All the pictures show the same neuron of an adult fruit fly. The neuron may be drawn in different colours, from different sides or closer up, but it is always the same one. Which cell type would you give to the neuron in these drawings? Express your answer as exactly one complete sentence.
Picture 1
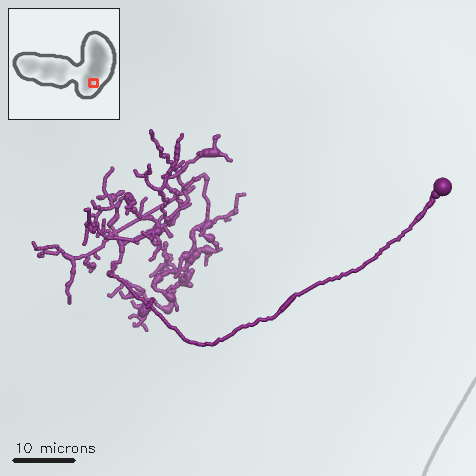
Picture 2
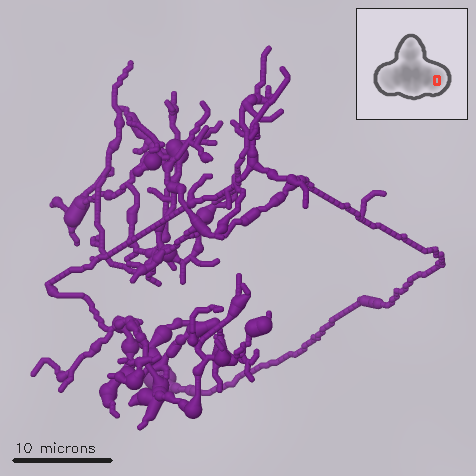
This neuron belongs to the cell type Cm5.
